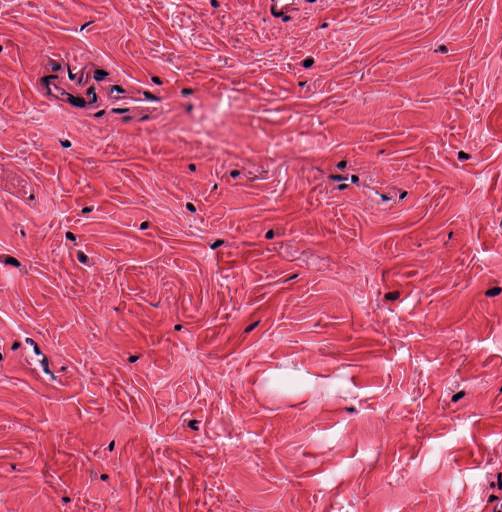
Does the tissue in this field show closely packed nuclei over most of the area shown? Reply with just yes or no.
No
